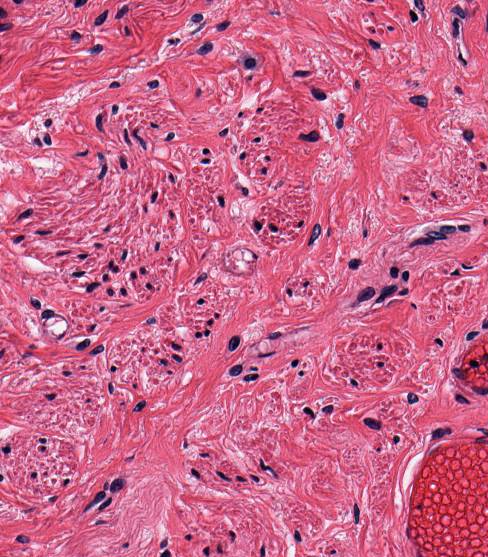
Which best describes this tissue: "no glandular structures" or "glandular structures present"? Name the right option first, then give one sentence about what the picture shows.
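No glandular structures. No epithelium or glands are present anywhere in the field.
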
